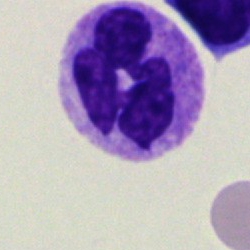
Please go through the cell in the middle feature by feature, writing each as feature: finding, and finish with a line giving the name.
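Chromatin: dark purple, coarsely clumped
Nucleoli: none visible
Cytoplasm: pale lilac, around the nucleus on all sides
Vacuoles: none seen
Name: segmented neutrophil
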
